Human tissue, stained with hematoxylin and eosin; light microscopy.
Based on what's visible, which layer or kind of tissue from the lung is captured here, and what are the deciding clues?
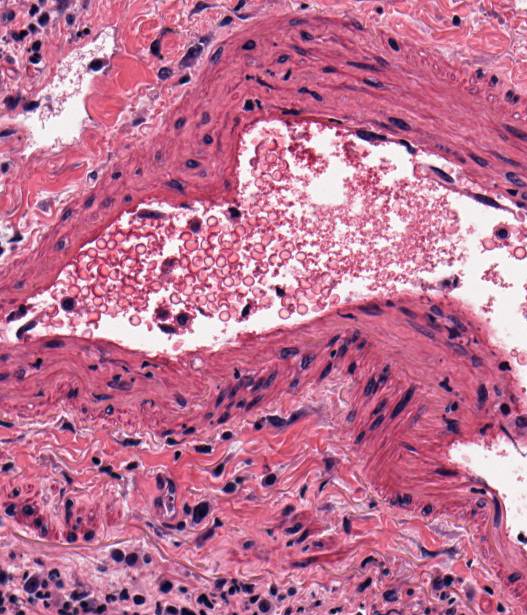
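This, I'd say, is a muscular artery or vein. An irregular lumen crosses mid-field, crowded with red blood cells. Flattened endothelial cells with thin dark nuclei line it; smooth muscle cells, elongated nuclei mostly parallel to the lumen, form the wall.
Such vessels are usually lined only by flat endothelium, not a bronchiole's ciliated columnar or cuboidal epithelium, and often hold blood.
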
